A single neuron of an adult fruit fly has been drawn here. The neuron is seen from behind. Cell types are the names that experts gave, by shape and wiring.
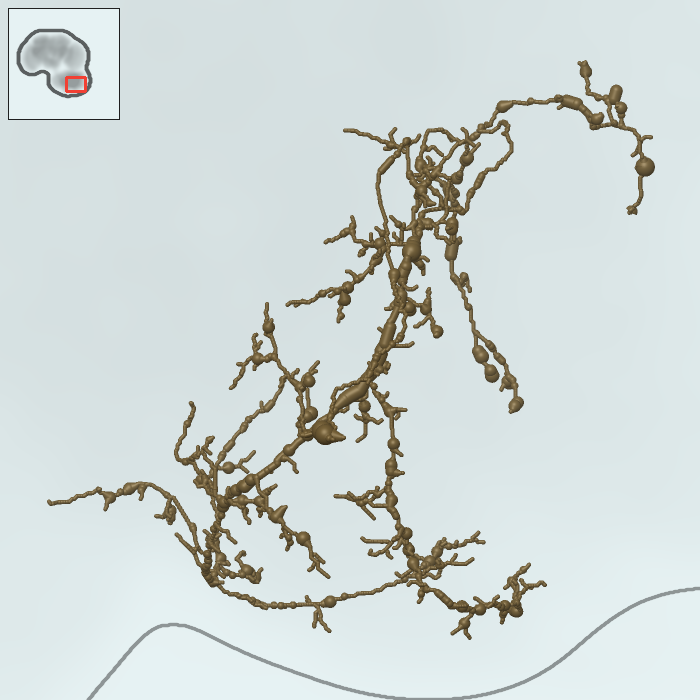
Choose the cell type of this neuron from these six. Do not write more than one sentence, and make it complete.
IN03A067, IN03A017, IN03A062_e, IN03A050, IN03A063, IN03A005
As its cell type, this neuron has IN03A063.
